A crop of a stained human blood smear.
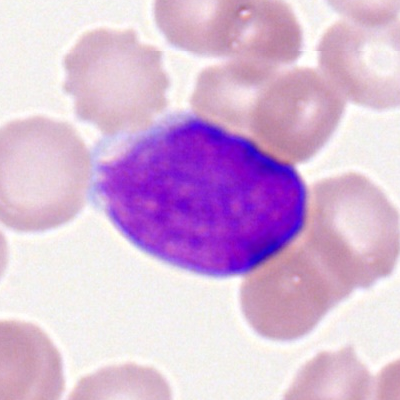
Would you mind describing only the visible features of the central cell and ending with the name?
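It's oval, running longer from left to right than from top to bottom. The nucleus takes up nearly the whole cell. What cytoplasm you can see is pale blue. Along the left edge it's ragged, with small irregular projections. That's a myeloblast.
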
